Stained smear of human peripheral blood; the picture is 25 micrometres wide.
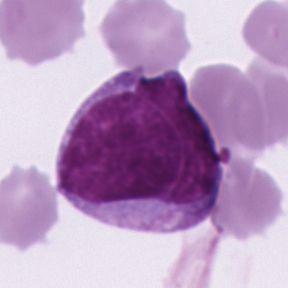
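Myeloblast: a cell about 15 micrometres across, its nucleus filling about 70% of the cell's area. Nuclear position: toward the top, leaving most of the cytoplasm below. Chromatin: finely textured rather than coarsely clumped. Cytoplasm: a pale lilac crescent along the lower edge. Other: a small dark round dot on the right edge of the cell.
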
